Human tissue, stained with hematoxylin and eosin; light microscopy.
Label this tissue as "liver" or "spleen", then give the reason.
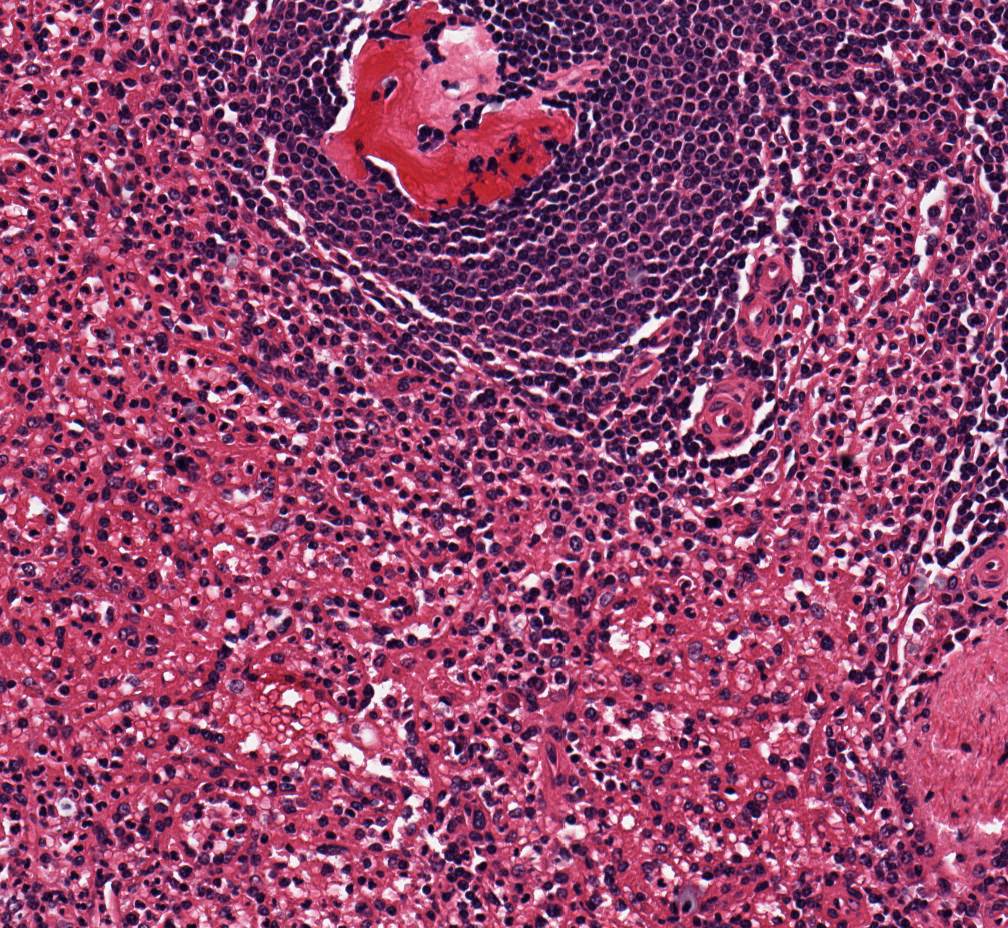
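Spleen, not liver. The dense upper sheet has cells with small, round, dark nuclei and very little cytoplasm.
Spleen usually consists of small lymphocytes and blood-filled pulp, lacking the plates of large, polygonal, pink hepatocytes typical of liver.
Around a bright red mass, lymphocytes form concentric rings; small vessels with thick concentric walls mark the sheet's right middle edge.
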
